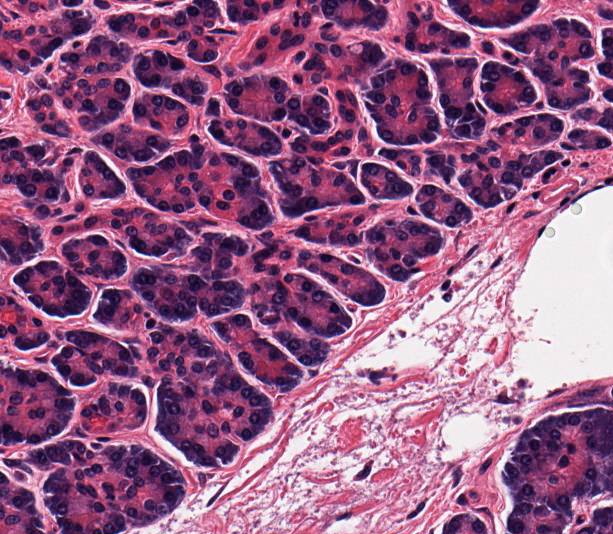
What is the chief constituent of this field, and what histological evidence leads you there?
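Exocrine pancreas. Deciding: closely packed acini of pyramidal cells fill the left and upper field, with round, dark nuclei toward the cell bases and cytoplasm purple basally, pinker toward each acinus centre.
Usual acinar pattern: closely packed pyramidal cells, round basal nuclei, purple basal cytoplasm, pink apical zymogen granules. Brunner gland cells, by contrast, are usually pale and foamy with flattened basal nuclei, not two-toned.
No clearly open central lumen in the acini. Loose connective tissue band crosses the lower right diagonally.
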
